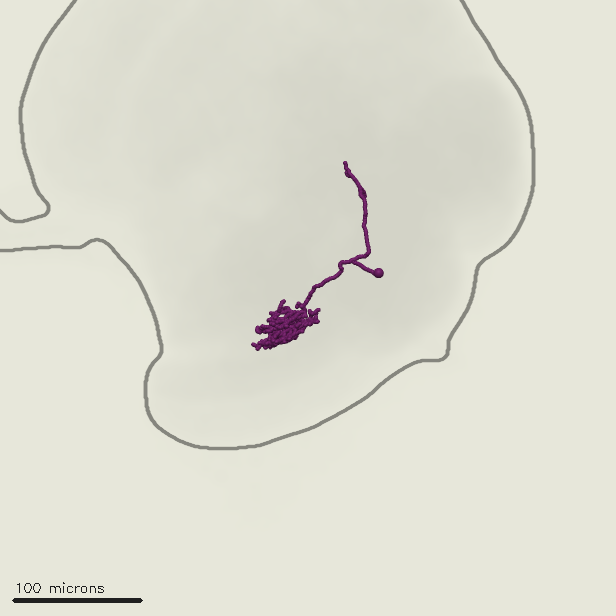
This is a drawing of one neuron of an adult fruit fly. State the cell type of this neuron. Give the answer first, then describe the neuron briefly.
The cell type is LC20a. Its broad class is visual projection neuron. The cell body can be seen in the middle of the picture. From top to bottom in the picture it spans about 150 microns.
